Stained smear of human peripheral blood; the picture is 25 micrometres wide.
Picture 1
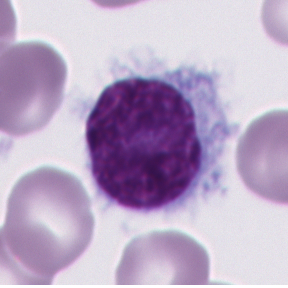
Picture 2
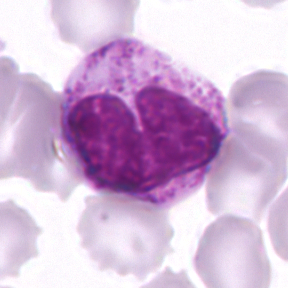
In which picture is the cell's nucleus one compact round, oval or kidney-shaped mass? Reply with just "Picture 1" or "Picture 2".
Picture 1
